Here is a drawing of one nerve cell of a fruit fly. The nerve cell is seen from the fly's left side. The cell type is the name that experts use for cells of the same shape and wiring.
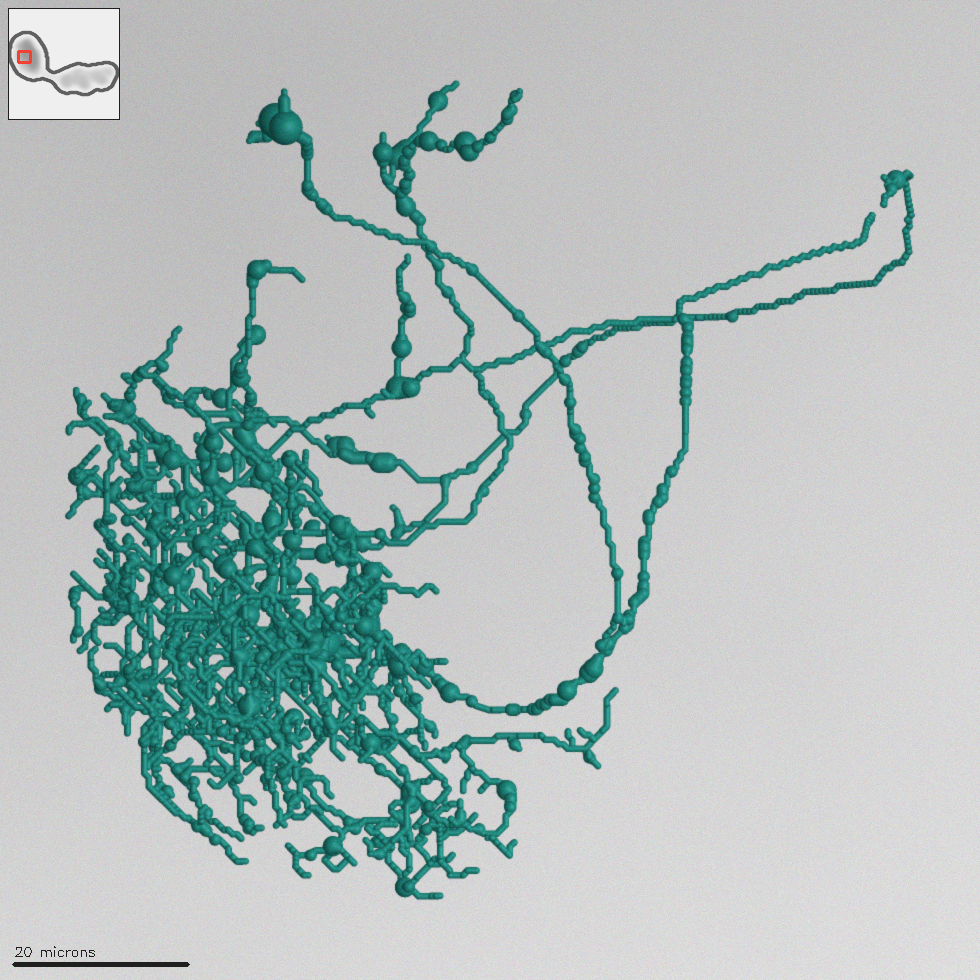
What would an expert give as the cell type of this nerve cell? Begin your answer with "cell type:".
cell type: AVLP264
